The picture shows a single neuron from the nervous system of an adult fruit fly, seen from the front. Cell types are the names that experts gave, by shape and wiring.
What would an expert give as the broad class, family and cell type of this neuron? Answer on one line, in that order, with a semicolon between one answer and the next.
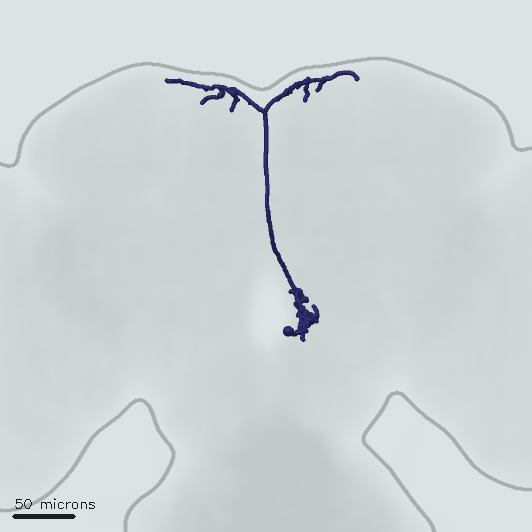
central-brain intrinsic neuron; hemilineage FLAa3; CB1024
